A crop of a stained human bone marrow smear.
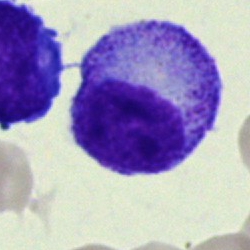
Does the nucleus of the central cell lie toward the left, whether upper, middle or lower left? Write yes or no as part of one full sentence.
Yes, the cell has its nucleus set toward the left.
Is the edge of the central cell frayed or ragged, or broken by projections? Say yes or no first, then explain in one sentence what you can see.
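No. The cell outline is round with a smooth edge.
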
